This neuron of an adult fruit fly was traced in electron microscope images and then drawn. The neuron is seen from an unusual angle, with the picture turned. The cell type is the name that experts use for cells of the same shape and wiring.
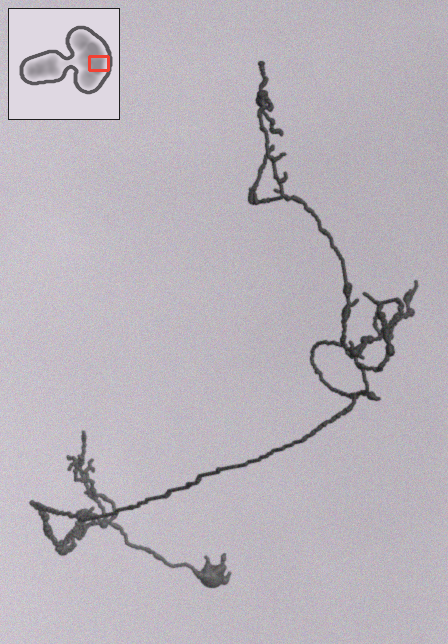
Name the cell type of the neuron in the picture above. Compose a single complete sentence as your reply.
Included in the cell type KCa'b'-m is this neuron.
